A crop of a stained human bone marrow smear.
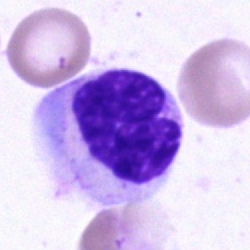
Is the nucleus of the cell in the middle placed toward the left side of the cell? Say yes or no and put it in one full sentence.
No, toward the right of the cell is where the nucleus sits.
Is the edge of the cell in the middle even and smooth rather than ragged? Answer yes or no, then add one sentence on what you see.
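Yes. The cell outline is roughly round with a smooth edge.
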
